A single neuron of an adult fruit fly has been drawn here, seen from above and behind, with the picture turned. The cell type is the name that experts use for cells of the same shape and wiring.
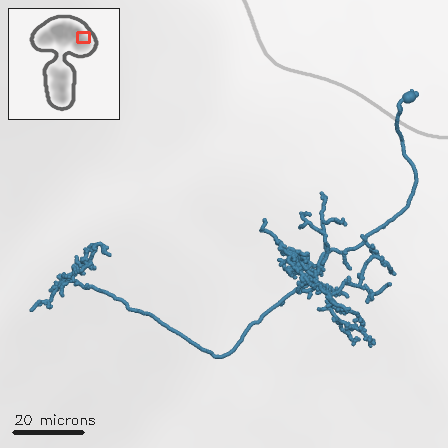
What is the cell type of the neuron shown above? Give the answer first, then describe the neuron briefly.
It is of cell type Tm38. This is an optic-lobe intrinsic neuron. It is in the brain and does not reach the nerve cord. The cell body can be seen at the upper right of the picture. By the scale bar it is about 110 microns wide in this view.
